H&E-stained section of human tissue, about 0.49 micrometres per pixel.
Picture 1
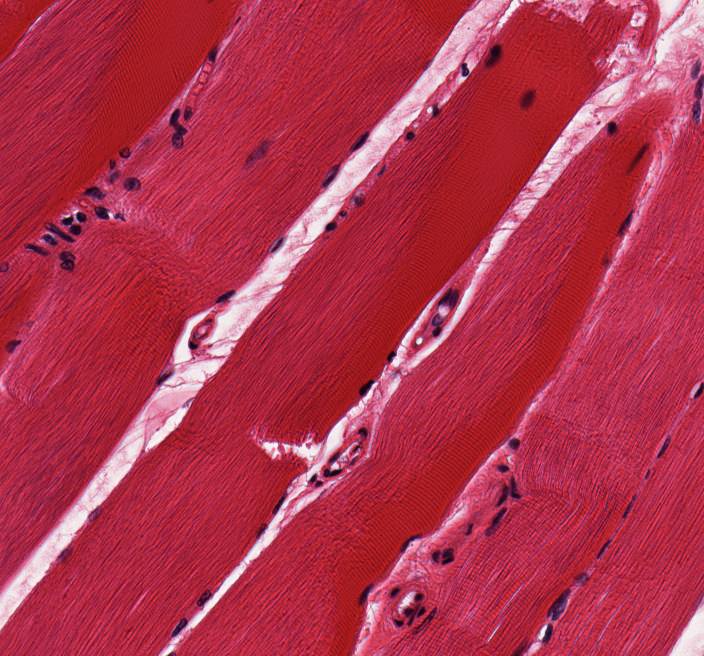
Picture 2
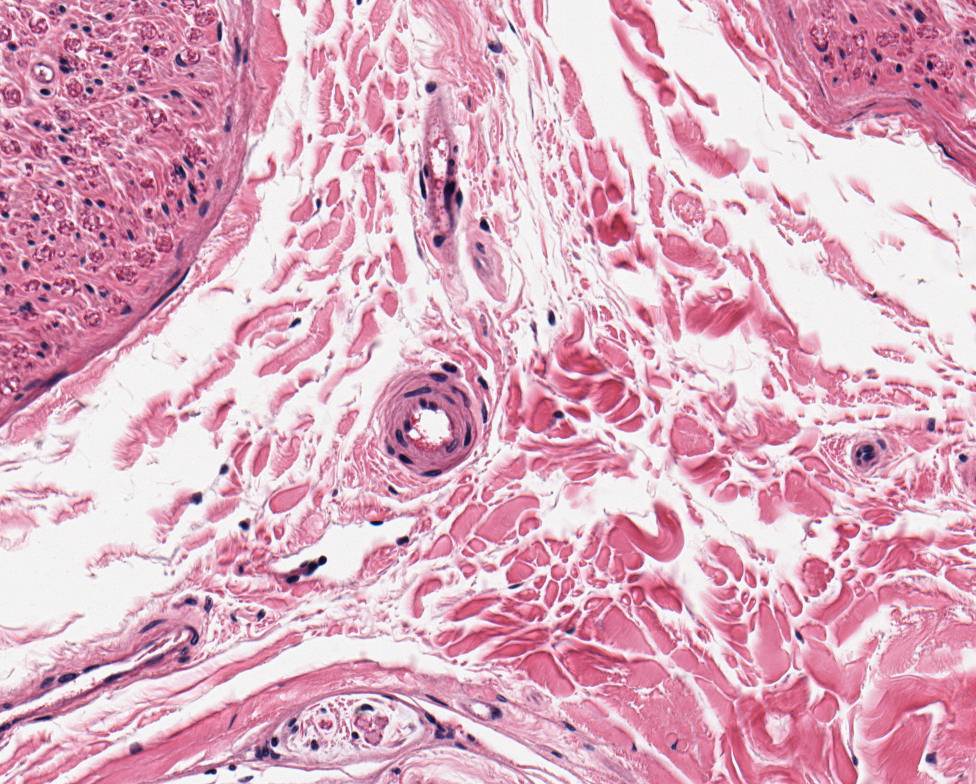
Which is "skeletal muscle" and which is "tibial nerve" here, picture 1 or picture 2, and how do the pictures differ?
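Here the skeletal muscle is in picture 1, and the tibial nerve in picture 2. Picture 1's fibres run straight and unbranched, crossed by fine striations, their cytoplasm deep even red, their flattened dark nuclei at the edges. Picture 2 shows a large rounded fascicle in the upper left corner, packed with small round profiles among scattered dark nuclei, edged by a thin band of flattened cells and fibres.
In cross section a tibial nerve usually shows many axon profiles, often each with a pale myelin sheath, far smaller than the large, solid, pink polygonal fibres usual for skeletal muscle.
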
